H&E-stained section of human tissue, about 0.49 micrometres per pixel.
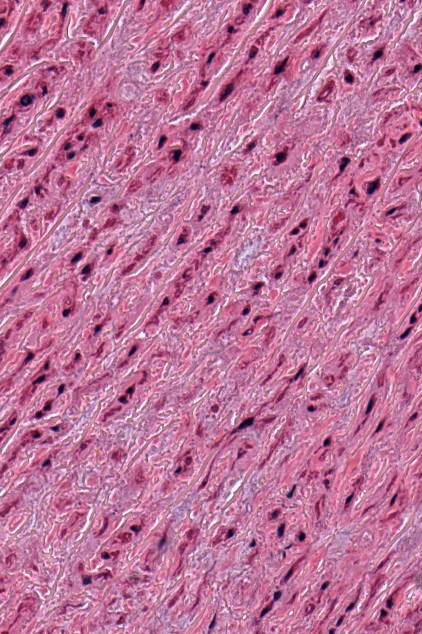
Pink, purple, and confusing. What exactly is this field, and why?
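Tunica media of an artery. Parallel fibres and cells, strongly eosinophilic, fill the field diagonally, lower left to upper right. Dark elongated nuclei lie with long axes along the fibres; narrow white clefts run parallel between them.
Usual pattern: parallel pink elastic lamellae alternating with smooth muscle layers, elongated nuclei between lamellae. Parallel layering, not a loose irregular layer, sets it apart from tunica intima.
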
